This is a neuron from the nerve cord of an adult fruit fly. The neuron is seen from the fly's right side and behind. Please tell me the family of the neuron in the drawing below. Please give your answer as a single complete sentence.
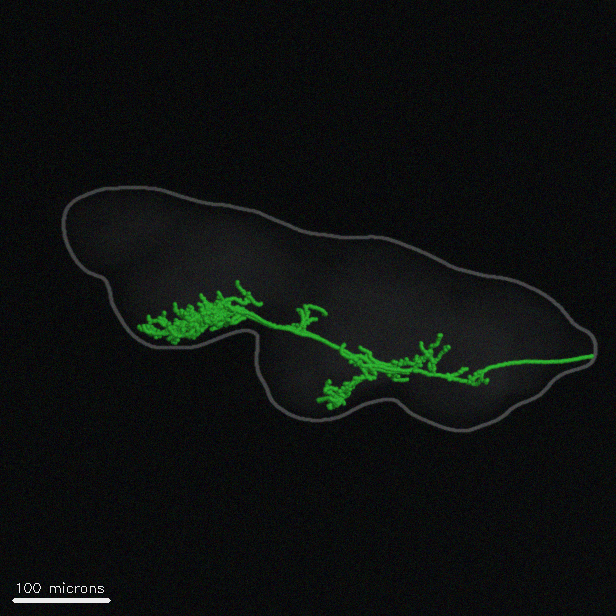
The neuron is recorded as family hemilineage 09B.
